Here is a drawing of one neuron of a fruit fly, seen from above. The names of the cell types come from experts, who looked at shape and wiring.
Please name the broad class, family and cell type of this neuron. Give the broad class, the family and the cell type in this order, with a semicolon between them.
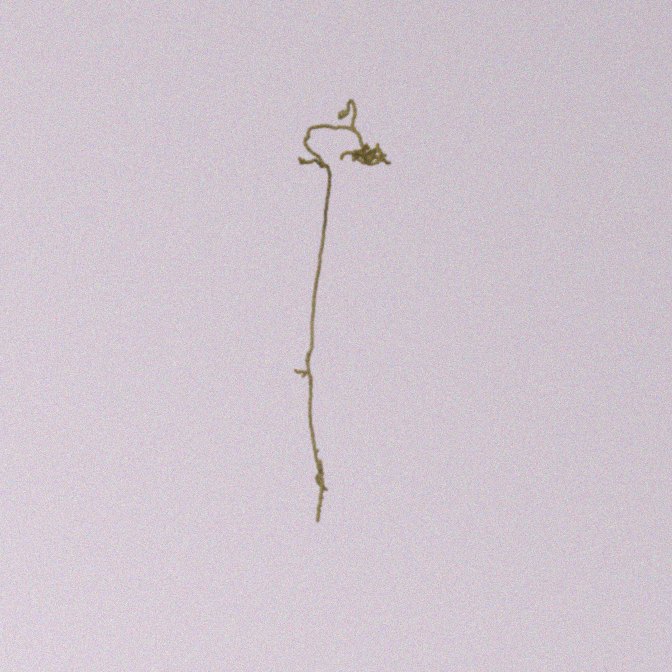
descending neuron; hemilineage MX3; DNge088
